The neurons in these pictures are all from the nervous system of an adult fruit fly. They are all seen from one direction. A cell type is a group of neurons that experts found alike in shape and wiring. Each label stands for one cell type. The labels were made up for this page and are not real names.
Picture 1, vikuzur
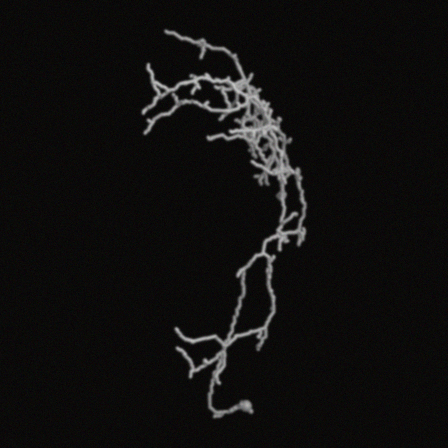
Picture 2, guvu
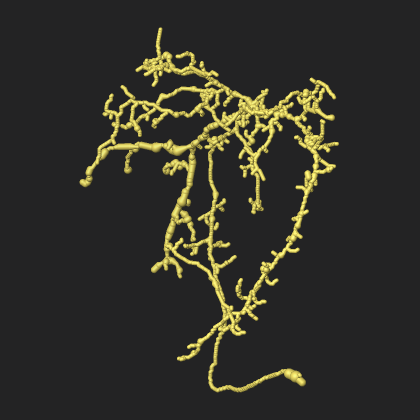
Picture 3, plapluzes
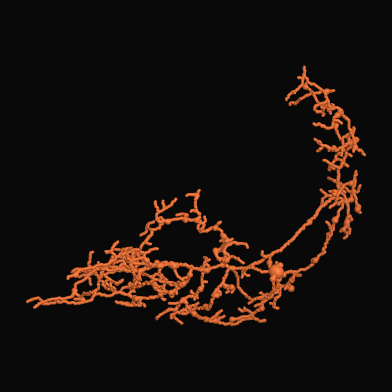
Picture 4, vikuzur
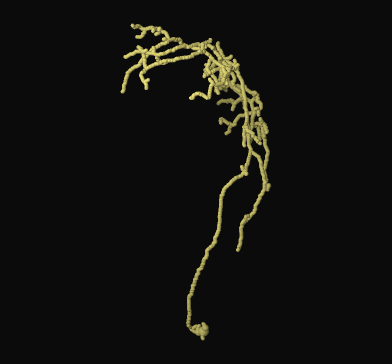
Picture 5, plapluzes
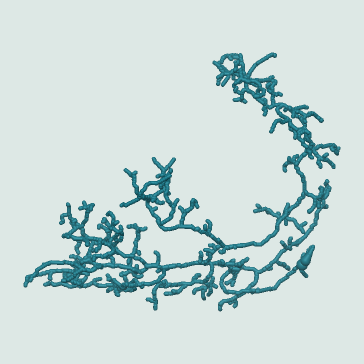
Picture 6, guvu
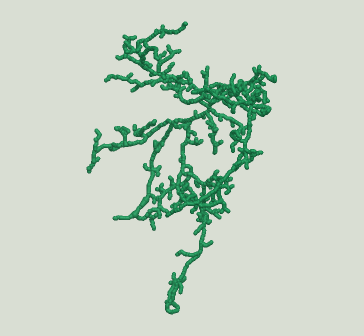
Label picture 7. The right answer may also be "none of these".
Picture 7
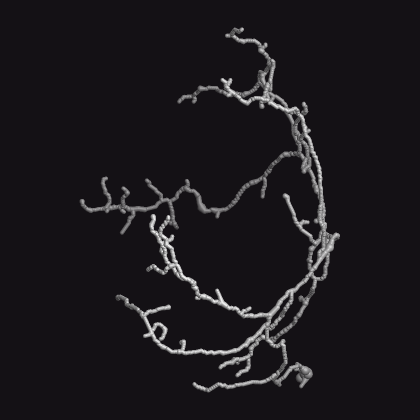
none of these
